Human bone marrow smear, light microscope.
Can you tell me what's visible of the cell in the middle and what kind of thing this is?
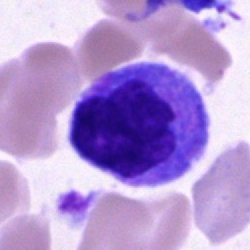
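Start with the shape: the cell is round, and its edge is smooth. Now notice the nucleus, which sits off-centre, over towards the left. Its chromatin is dense and dark purple. In the cytoplasm you won't find any distinct granules. This cell is a monocyte.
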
